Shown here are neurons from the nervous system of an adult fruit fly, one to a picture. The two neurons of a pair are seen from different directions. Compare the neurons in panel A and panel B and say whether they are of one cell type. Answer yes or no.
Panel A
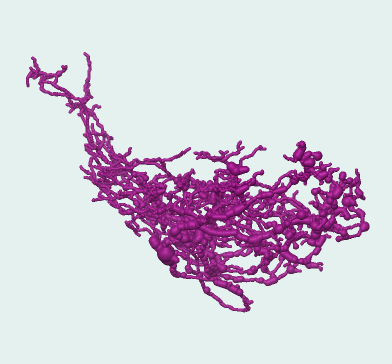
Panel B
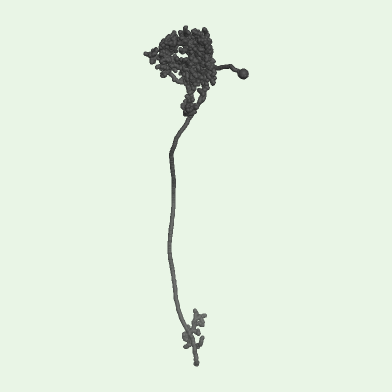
no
